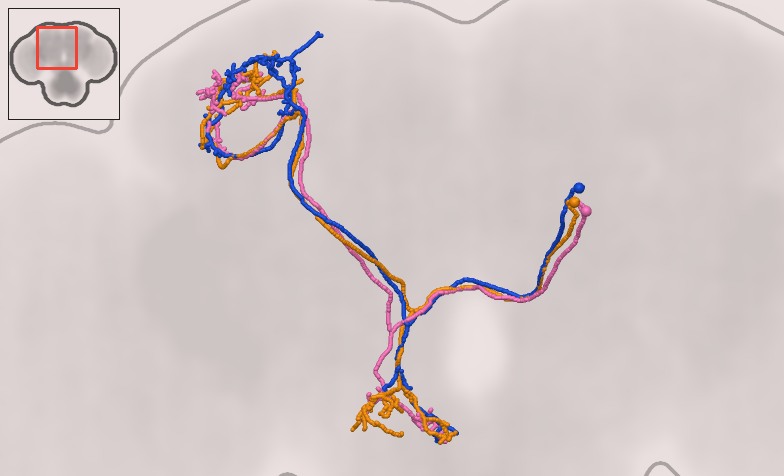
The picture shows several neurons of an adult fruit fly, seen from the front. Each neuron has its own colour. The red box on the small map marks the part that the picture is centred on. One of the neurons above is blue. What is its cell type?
mAL4F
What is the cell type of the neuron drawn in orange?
mAL4G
